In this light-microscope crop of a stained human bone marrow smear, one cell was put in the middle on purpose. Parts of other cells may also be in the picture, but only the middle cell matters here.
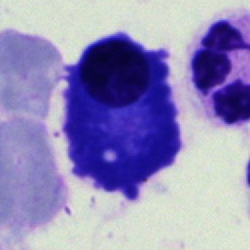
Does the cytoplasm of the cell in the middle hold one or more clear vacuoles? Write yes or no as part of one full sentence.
Yes, in the cytoplasm of the cell there is at least one clear vacuole.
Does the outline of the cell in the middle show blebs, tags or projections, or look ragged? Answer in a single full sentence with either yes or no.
Yes, what the cell shows is a rough outline, frayed or with projections, blebs or tags.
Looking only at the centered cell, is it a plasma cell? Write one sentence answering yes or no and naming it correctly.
Yes, the cell that occupies the centre is a plasma cell.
